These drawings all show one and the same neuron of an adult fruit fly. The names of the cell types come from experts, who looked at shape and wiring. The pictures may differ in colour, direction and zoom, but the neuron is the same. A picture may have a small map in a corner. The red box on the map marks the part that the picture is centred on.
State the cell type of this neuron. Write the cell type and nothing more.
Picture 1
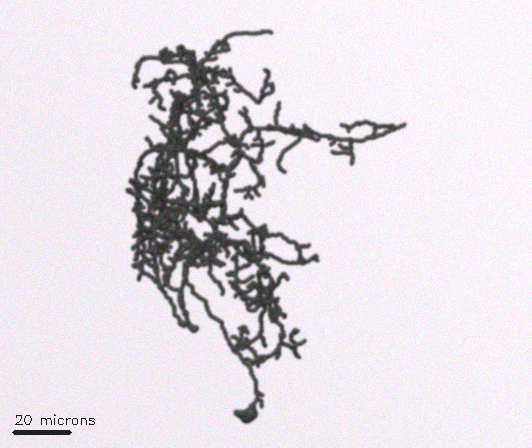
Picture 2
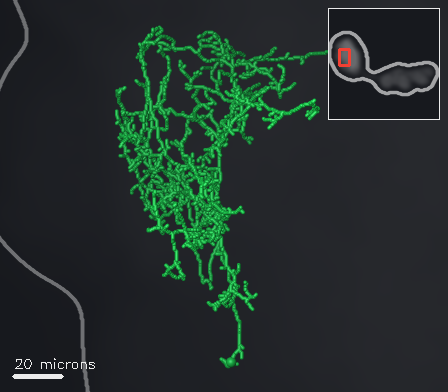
AVLP346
